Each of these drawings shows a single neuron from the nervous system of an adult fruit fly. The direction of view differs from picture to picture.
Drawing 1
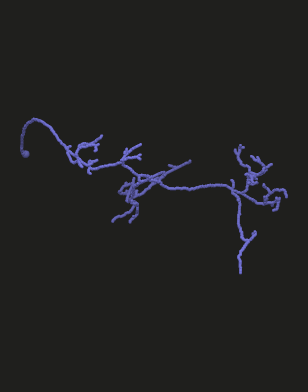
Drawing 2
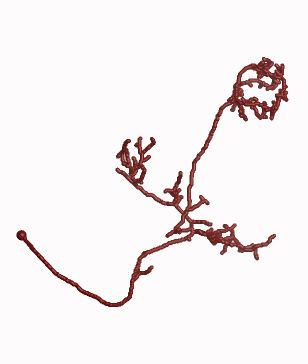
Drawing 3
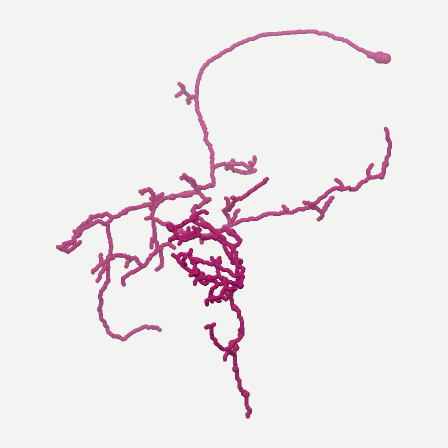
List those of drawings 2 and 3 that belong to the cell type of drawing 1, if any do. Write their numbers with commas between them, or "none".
2, 3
